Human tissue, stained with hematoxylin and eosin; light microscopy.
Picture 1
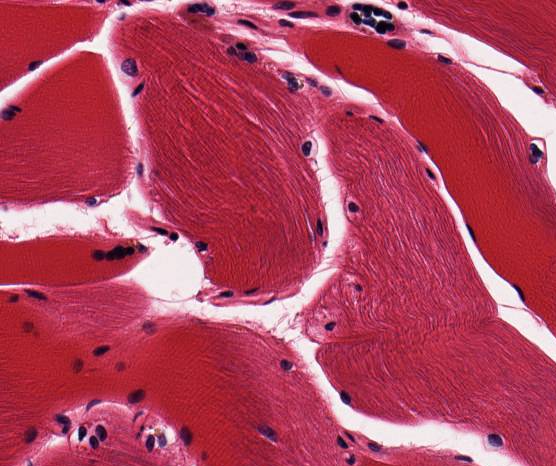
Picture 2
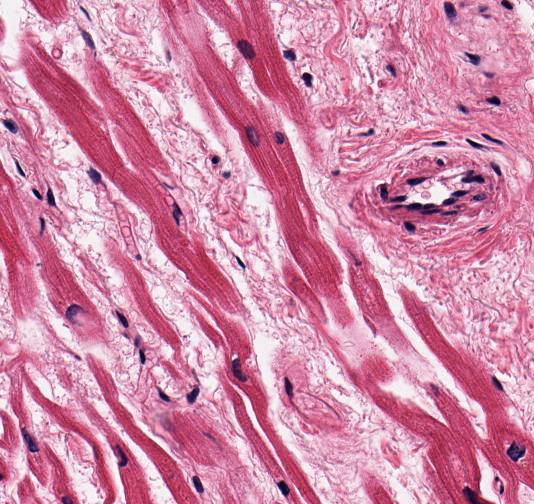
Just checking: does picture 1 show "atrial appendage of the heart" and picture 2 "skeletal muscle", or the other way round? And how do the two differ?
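Skeletal muscle appears in picture 1 and the atrial appendage of the heart in picture 2. Between the fibres, picture 1 has only scant, pale, wispy tissue, whereas picture 2 has wide spaces holding loose, pale pink, wispy connective tissue. In picture 2 some fibres branch and merge with their neighbours; they are elongated, eosinophilic and run roughly parallel, diagonally from upper left to lower right. In picture 1 the fibre nuclei lie at the fibre edges, and small groups of dark round nuclei sit in spaces between fibres, one near the top right. A small vessel with a concentric wall of elongated nuclei lies in the upper right of picture 2.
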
